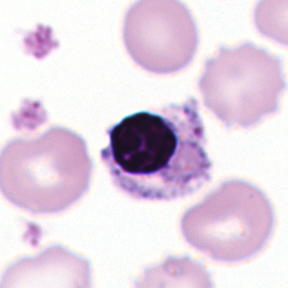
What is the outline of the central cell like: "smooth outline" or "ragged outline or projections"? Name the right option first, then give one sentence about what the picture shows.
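Ragged outline or projections. The outline of the cell is irregular and ragged.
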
